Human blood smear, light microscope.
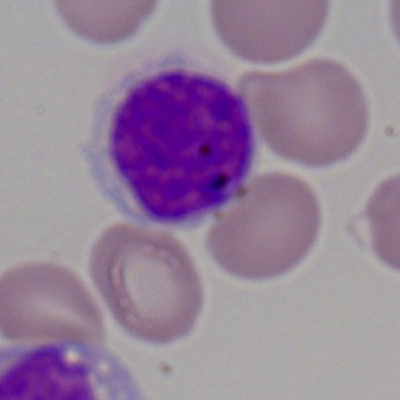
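Lymphocyte. The nucleus seems to fill most of the cell, leaving just a narrow rim of cytoplasm, pale blue and widest on the left. I see deep purple, coarsely clumped chromatin with paler patches between the clumps. Two small dark dots lie over the lower right part of the nucleus.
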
